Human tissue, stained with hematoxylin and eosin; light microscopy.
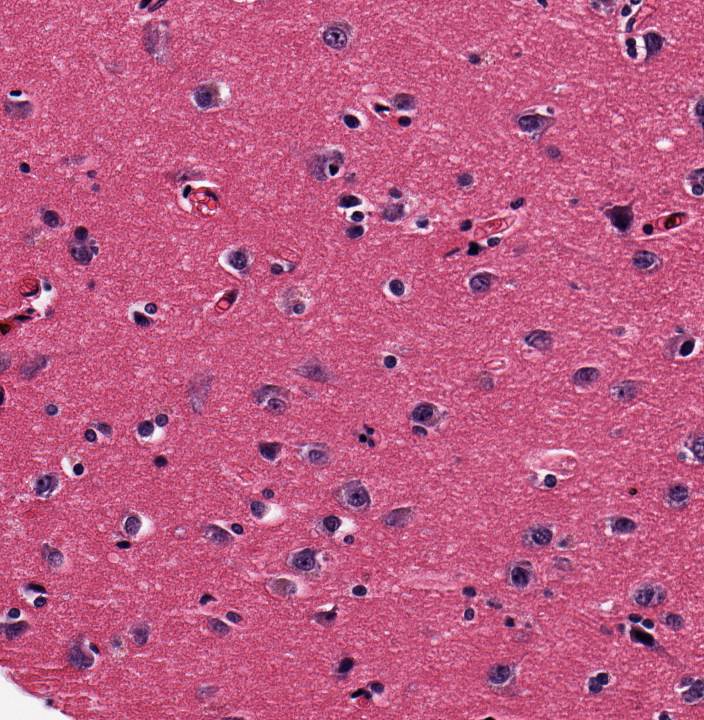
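Cerebral cortex, H&E: you'll see the cells lying scattered singly and evenly in a continuous pink matrix, not gathered into layers or units. There's no epithelium, no glands and no tubules anywhere here. Many of the small cells have round, dark, dense nuclei with little cytoplasm visible. Small thin-walled capillaries carrying red blood cells show up in the upper half and at the left edge.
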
